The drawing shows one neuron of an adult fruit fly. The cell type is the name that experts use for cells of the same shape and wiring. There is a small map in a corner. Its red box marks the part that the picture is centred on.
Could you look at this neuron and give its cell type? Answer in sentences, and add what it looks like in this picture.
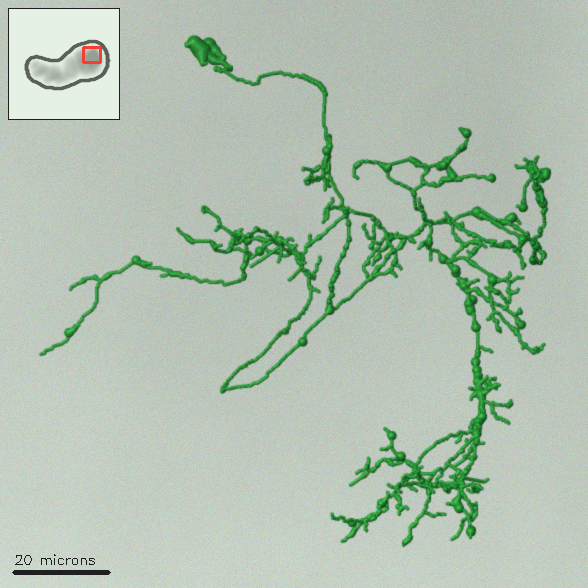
Its cell type is CRE034. It is a central-brain intrinsic neuron. By the scale bar it is about 110 microns wide in this view. In this view it is about as wide as it is tall.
